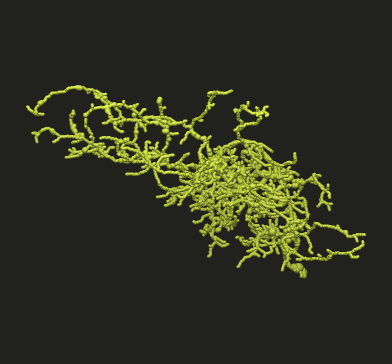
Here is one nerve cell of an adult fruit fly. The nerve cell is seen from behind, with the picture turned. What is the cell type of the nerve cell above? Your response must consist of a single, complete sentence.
By type, the nerve cell is GNG050.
